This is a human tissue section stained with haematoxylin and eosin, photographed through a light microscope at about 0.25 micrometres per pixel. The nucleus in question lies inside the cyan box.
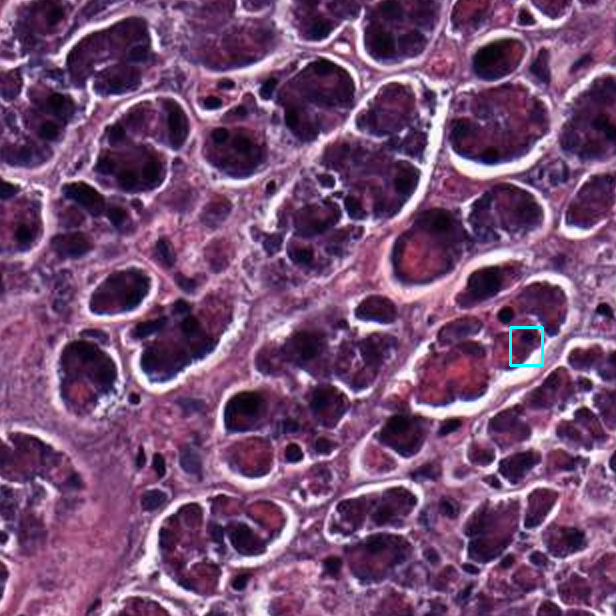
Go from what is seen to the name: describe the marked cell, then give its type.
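The cytoplasm is purplish-red and coarsely granular. The cell lies within a rounded cluster of similar granular cells, and the cluster is outlined by a pale, clear cleft. Type of cell: pancreatic acinar cell.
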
